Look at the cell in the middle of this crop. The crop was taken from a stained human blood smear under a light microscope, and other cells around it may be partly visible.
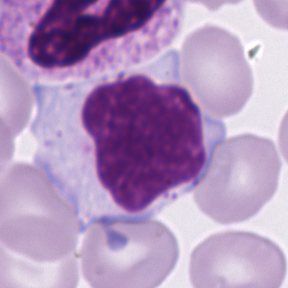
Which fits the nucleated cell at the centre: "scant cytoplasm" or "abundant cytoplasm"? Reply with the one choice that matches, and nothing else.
Abundant cytoplasm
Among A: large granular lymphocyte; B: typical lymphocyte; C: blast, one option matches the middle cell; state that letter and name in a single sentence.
Since the cell in the centre is a large granular lymphocyte, the correct option is A.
